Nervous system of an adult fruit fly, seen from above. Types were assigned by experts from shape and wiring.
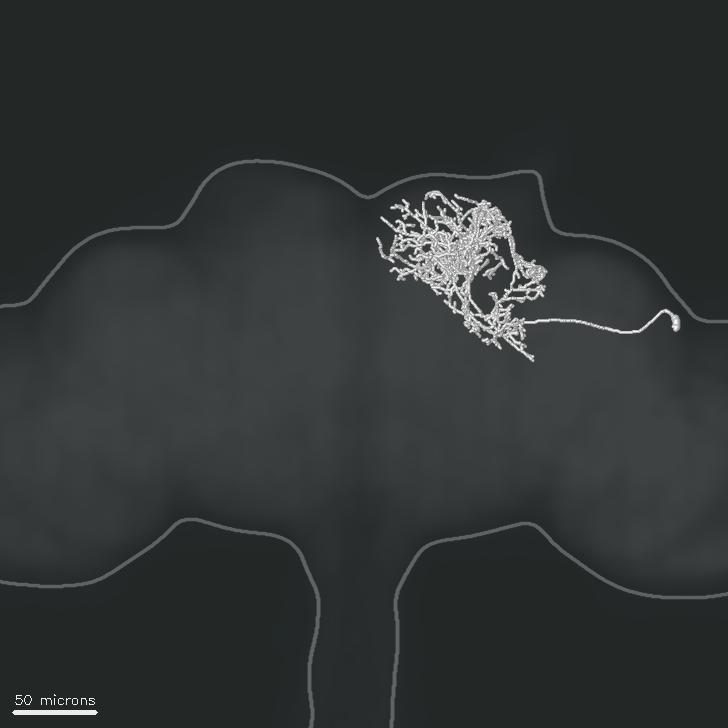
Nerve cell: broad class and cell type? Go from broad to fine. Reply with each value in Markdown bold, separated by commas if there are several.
**central-brain intrinsic neuron**, **CRE048**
